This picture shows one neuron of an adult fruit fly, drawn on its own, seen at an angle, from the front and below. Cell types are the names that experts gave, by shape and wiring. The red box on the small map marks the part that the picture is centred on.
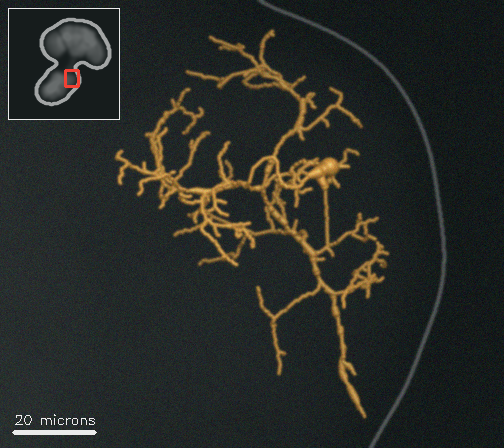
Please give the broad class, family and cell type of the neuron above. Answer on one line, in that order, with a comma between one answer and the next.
motor neuron of the nerve cord, hemilineage 15B, Ta levator MN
